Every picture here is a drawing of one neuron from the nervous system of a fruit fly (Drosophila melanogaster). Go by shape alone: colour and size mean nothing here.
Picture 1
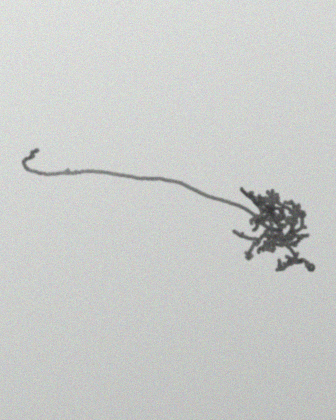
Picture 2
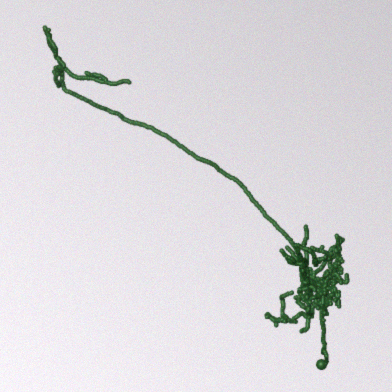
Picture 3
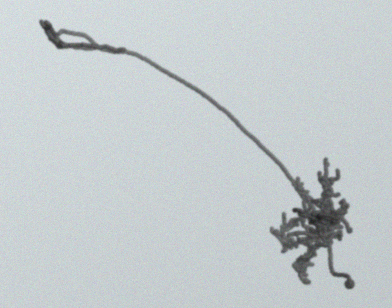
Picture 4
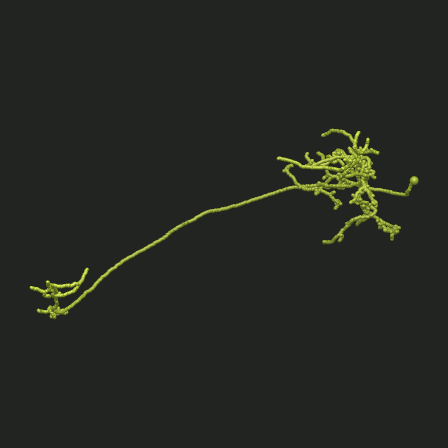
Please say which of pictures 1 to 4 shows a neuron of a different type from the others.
1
